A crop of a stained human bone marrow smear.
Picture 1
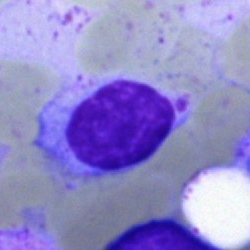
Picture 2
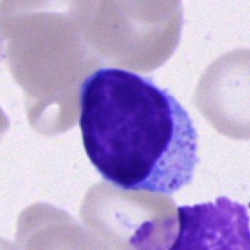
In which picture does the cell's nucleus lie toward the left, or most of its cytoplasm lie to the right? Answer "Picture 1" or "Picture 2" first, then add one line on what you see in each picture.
Picture 2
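What picture 1 shows: The cytoplasm forms a rim that is widest on the left side of the nucleus.
What picture 2 shows: The nucleus lies toward the upper left of the cell.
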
